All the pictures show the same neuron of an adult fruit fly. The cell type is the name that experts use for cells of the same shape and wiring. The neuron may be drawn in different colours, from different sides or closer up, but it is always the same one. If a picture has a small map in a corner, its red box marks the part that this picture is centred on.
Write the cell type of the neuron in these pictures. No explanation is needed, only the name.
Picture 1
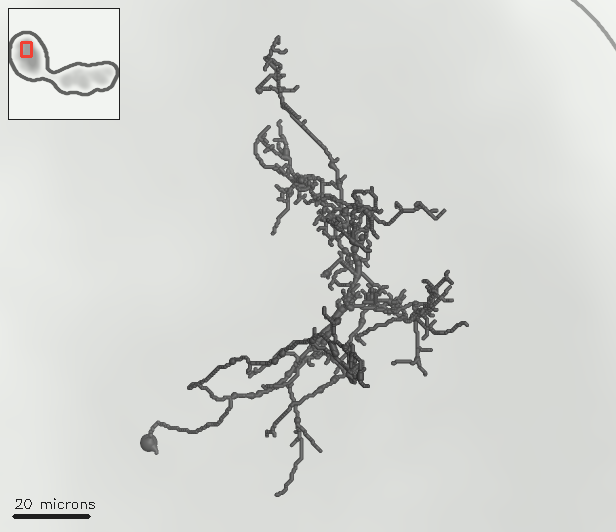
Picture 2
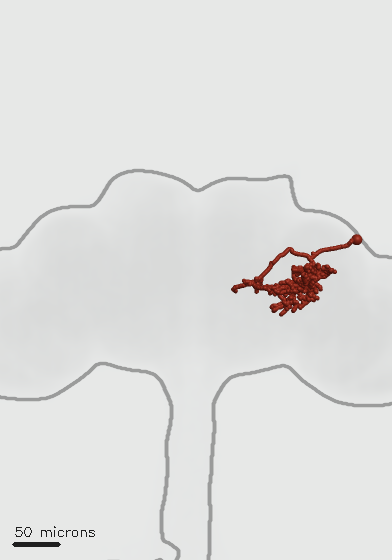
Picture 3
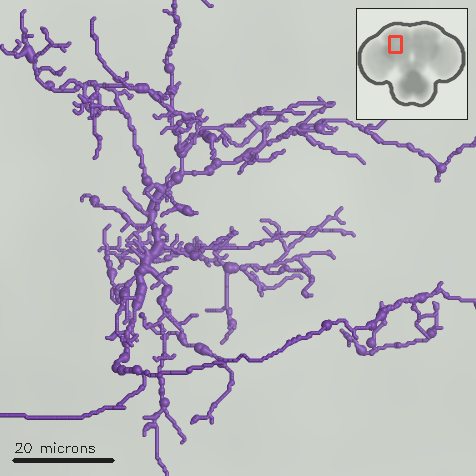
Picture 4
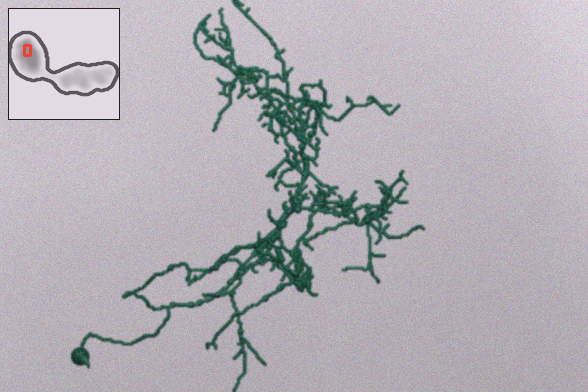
AVLP187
